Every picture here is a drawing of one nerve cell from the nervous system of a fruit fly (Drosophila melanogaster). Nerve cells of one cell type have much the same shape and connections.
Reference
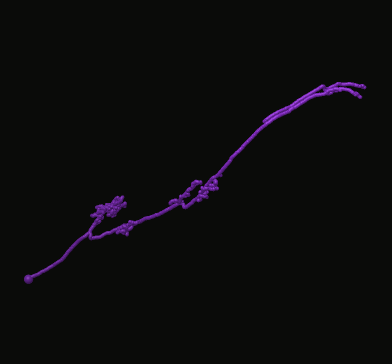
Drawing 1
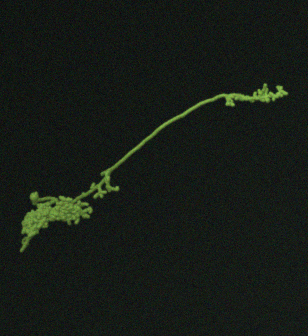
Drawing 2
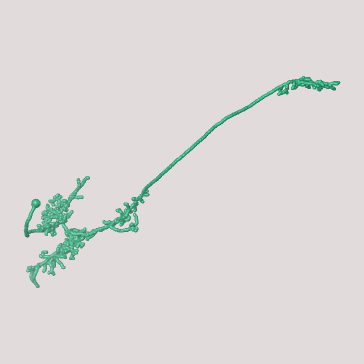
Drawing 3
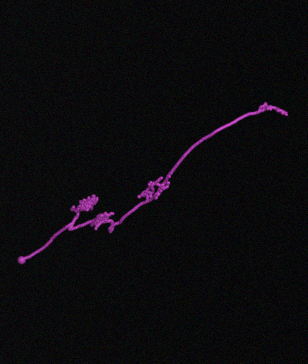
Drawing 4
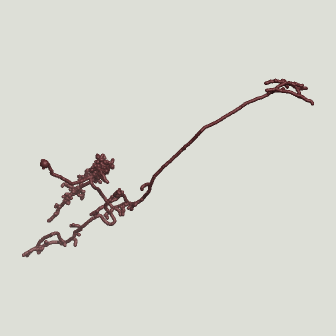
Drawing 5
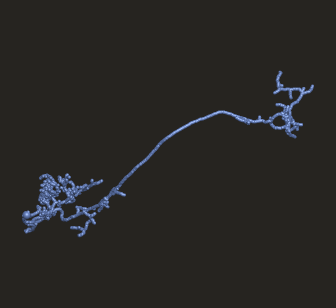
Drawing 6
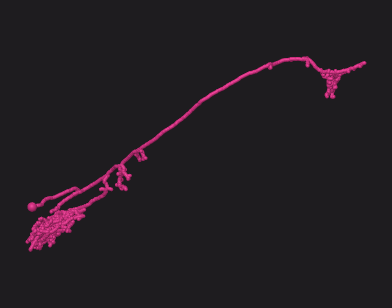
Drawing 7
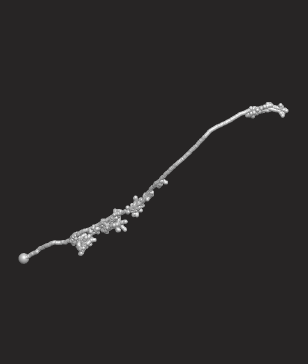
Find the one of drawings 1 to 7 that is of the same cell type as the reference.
3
